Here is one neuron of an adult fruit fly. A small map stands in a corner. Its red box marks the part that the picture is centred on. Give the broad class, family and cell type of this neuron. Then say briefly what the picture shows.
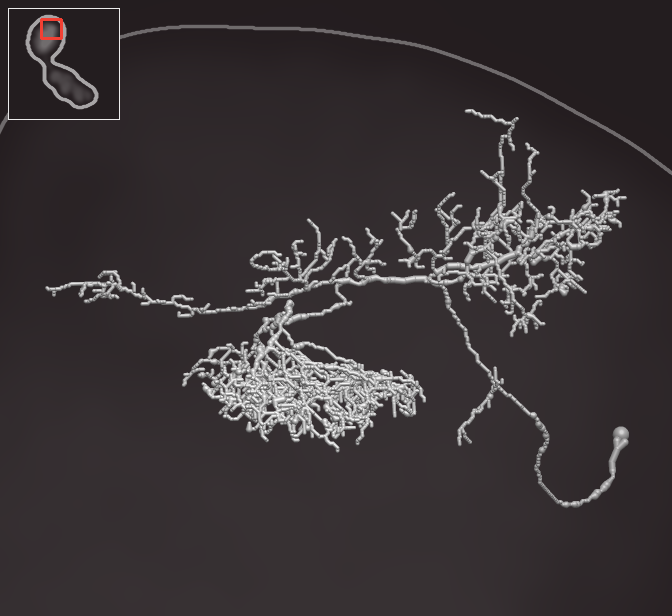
It is a central-brain intrinsic neuron. The family is hemilineage DL1_dorsal. It is of cell type FB6H. More than a hundred branch ends can be seen. As drawn here it is wider than it is tall.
